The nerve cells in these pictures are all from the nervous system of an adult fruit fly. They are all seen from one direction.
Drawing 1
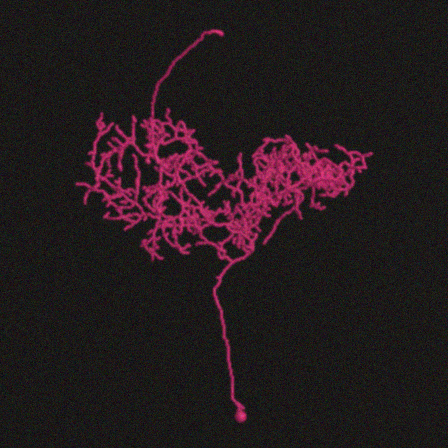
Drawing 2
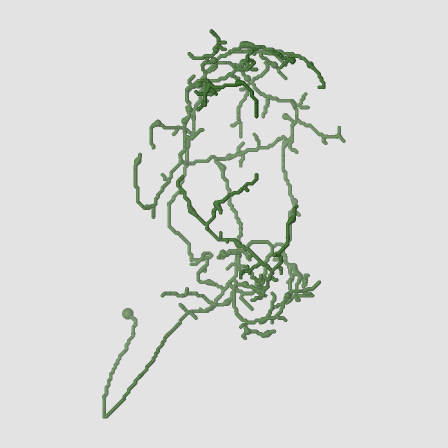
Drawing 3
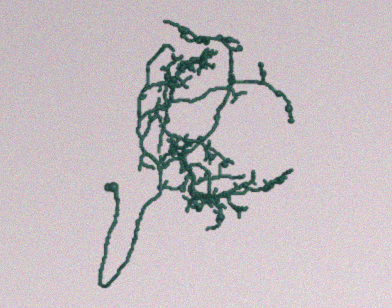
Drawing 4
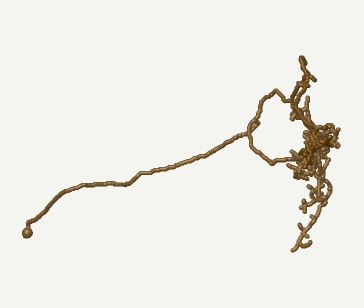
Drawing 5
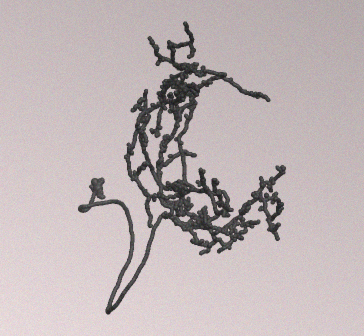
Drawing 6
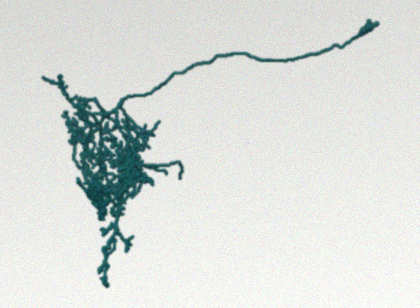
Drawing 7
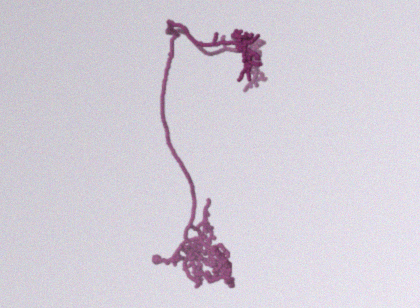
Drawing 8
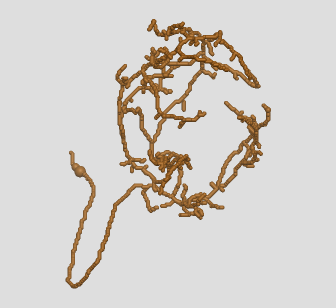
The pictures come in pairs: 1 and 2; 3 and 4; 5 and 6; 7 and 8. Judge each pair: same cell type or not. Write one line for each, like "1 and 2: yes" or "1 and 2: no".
1 and 2: no
3 and 4: no
5 and 6: no
7 and 8: no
